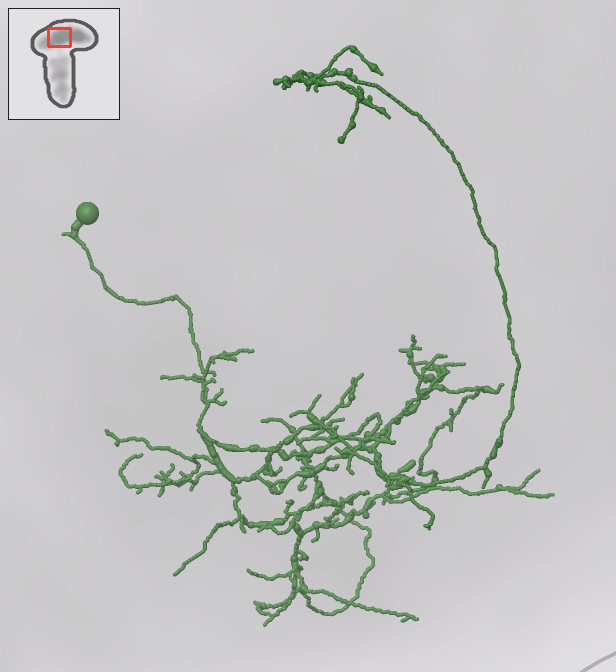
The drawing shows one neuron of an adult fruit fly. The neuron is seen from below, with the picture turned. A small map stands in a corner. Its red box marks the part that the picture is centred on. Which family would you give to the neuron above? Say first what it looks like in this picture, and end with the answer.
Dozens of branch ends can be seen. As drawn here it is about as wide as it is tall. Its broad class is central-brain intrinsic neuron. Its family is hemilineage VLPd1.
